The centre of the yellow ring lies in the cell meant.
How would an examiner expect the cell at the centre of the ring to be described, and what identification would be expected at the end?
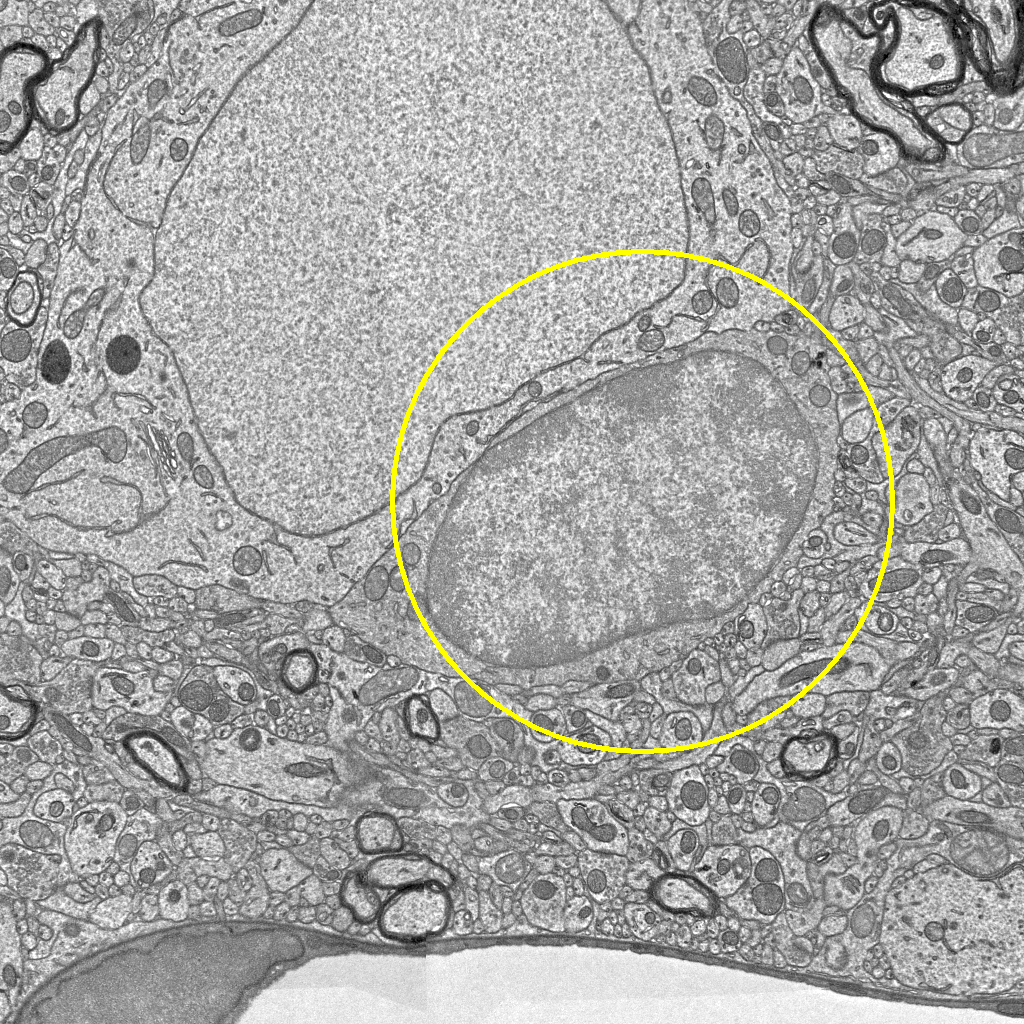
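What I notice first is an elongated oval nucleus, its long axis running from lower left to upper right, with the whole outline in view. The envelope is smooth, without deep folds, and irregular darker chromatin patches sit scattered in paler nucleoplasm. So: an oligodendrocyte.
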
